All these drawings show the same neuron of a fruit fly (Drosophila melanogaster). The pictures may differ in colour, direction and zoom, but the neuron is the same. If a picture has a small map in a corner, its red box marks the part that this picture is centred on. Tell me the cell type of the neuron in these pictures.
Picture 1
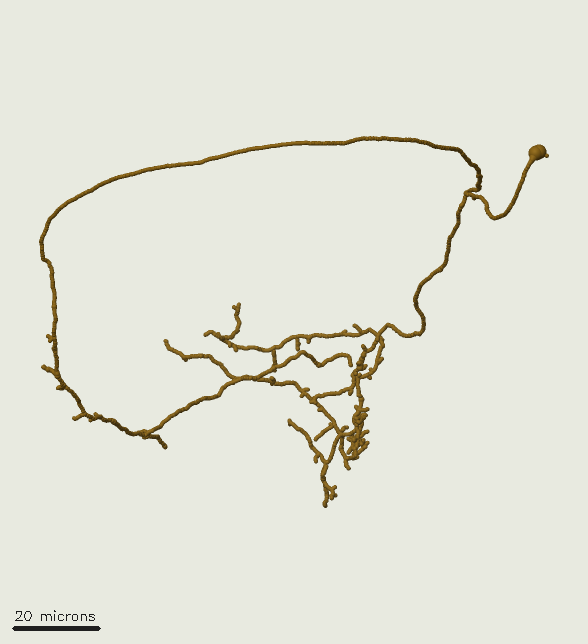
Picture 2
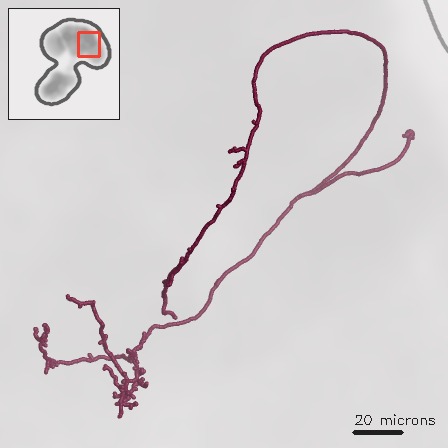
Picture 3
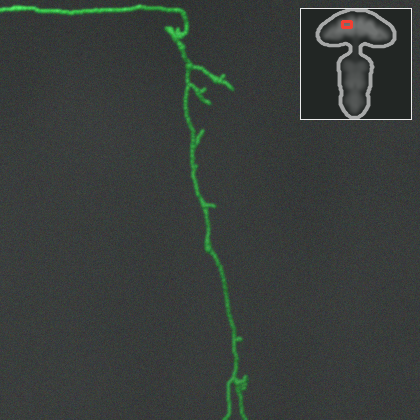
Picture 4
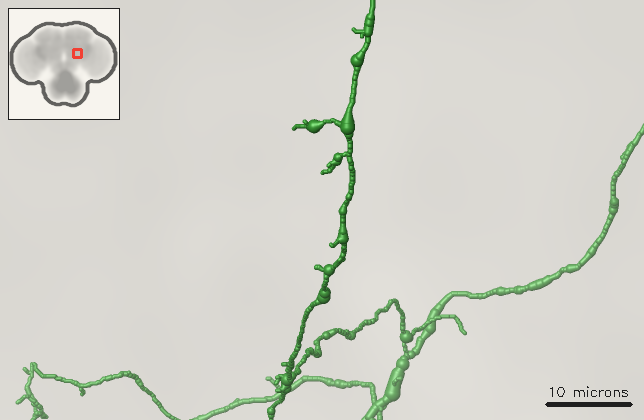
WED040_a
